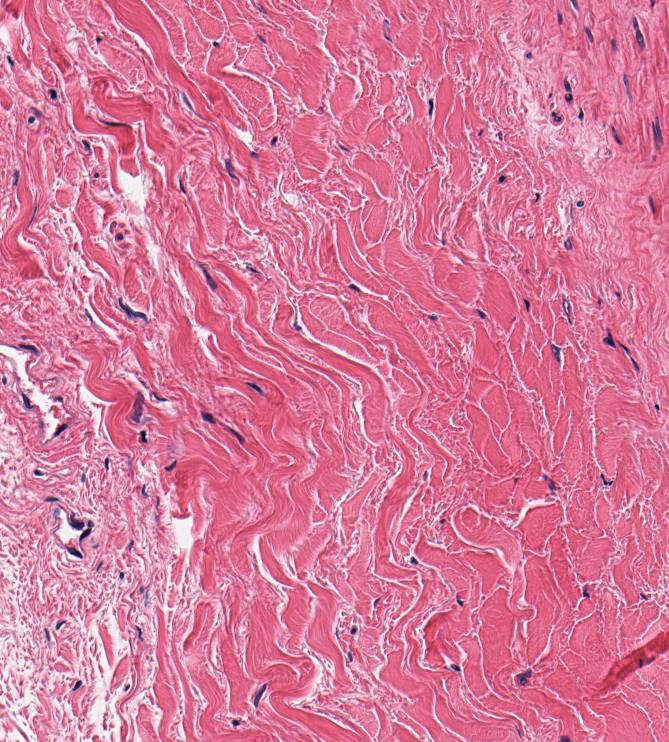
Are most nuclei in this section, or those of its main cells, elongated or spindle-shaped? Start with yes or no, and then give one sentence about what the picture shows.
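Yes. Cells are sparse, seen as scattered small dark elongated fibroblast nuclei lying between the bundles.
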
